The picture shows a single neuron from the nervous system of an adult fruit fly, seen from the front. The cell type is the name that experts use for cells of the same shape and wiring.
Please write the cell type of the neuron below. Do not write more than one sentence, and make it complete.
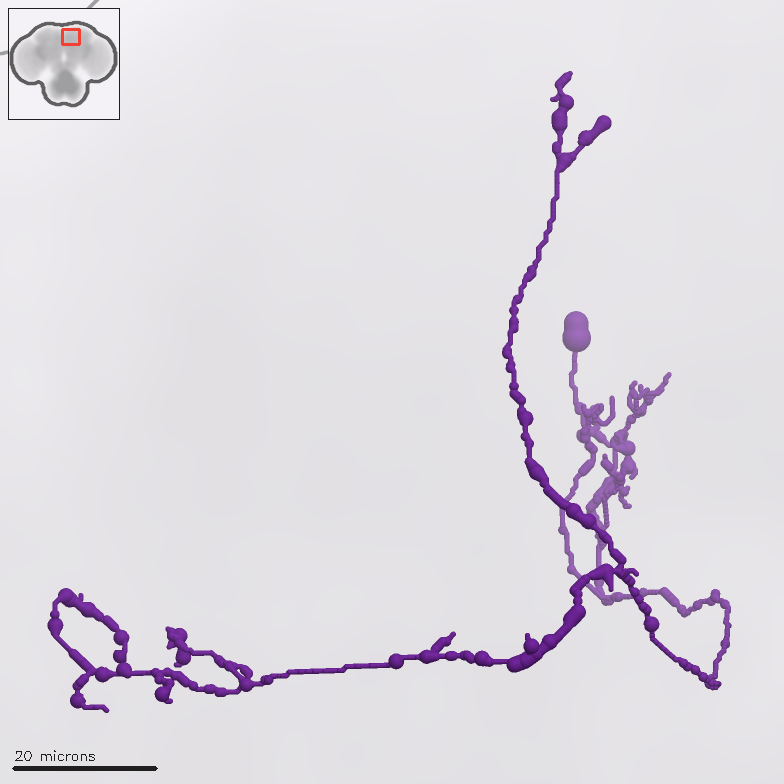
It is the cell type KCa'b'-ap2 to which this neuron belongs.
